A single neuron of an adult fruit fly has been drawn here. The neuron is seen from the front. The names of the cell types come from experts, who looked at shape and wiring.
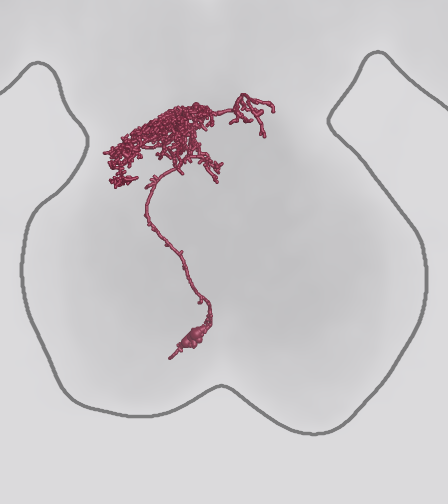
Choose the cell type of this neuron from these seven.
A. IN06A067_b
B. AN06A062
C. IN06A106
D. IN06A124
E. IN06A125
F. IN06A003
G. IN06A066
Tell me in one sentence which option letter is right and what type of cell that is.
The type of the neuron is cell type IN06A003, option F.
